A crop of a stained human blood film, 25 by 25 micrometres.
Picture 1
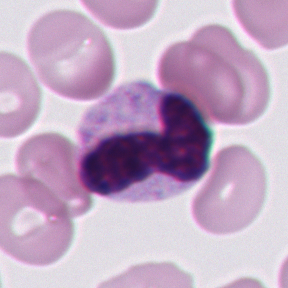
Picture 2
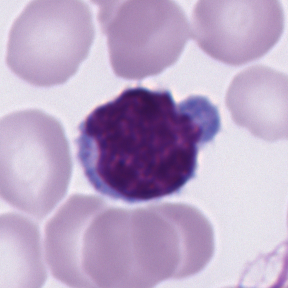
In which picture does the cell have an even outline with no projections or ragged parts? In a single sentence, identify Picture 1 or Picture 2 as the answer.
The cell shown in Picture 1 is bounded by a smooth outline.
